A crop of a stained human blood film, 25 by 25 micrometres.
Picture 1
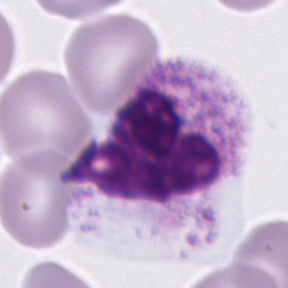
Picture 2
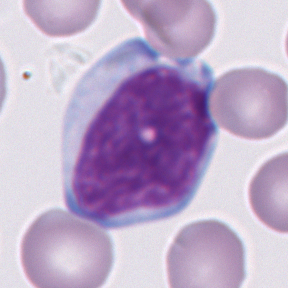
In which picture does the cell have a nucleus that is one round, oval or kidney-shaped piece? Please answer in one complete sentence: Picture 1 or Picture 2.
Picture 2 shows a cell whose nucleus is a single compact round, oval or kidney-shaped mass.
